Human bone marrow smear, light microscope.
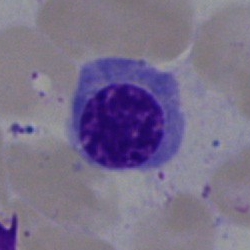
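Erythroblast in a stained bone marrow smear. Notice that the erythroblast's nucleus sits off-centre, toward the lower left, and shows no nucleolus. A moderate rim of blue cytoplasm surrounds it, widest on the upper and right sides, and you will find no granules there.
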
